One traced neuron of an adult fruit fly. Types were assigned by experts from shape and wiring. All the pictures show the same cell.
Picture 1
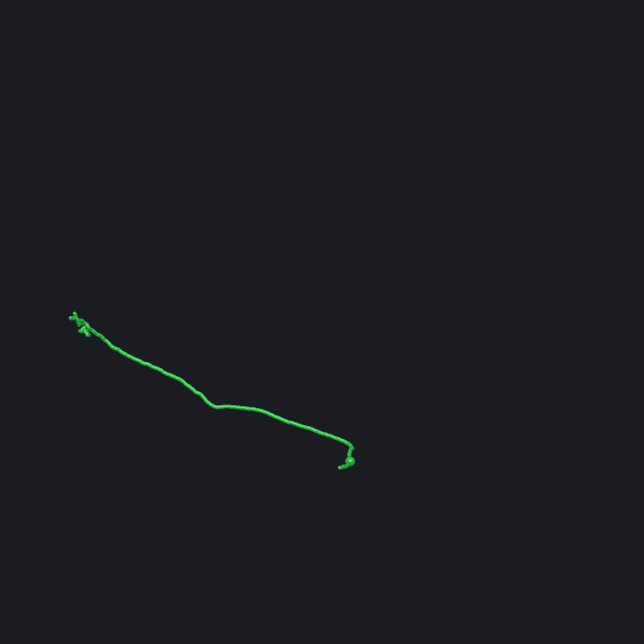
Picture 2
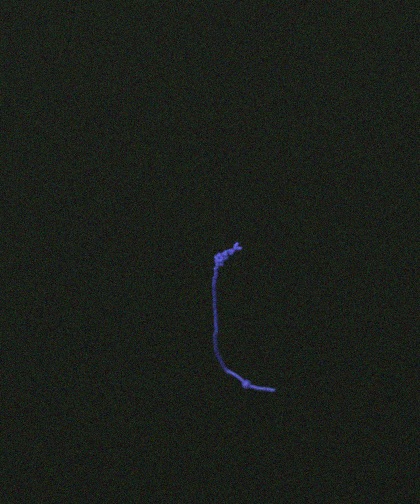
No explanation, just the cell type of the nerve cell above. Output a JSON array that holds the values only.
["LgAG5"]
